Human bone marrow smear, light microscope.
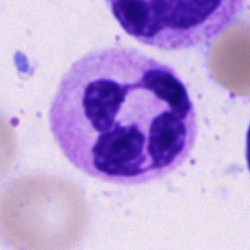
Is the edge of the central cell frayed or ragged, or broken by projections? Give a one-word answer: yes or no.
No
